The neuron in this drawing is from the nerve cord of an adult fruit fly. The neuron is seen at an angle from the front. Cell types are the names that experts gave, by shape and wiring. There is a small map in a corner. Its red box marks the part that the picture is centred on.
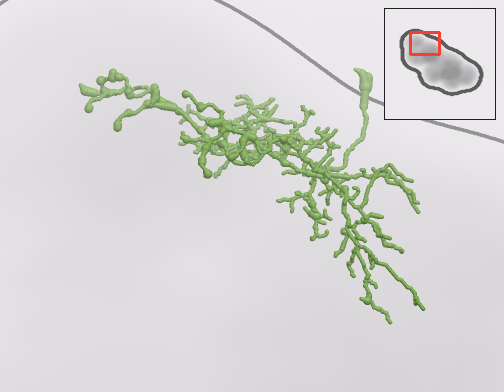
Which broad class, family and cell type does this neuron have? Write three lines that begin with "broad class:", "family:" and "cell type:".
broad class: nerve-cord intrinsic neuron
family: hemilineage 06A
cell type: IN06A063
